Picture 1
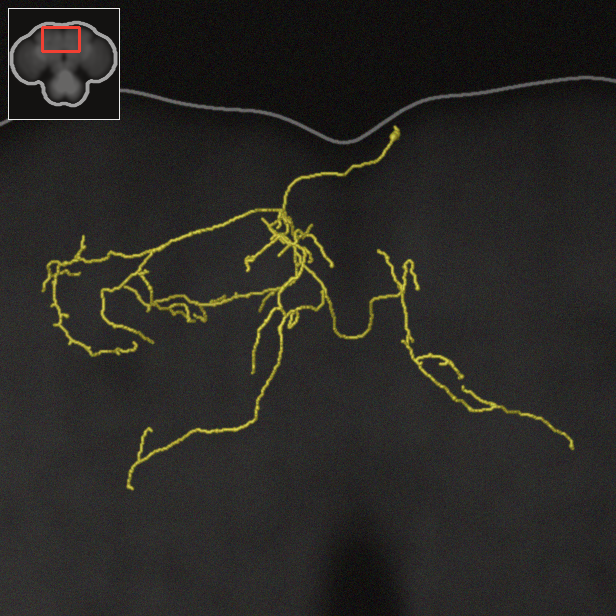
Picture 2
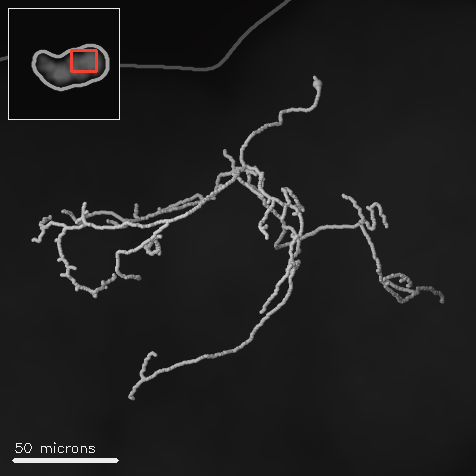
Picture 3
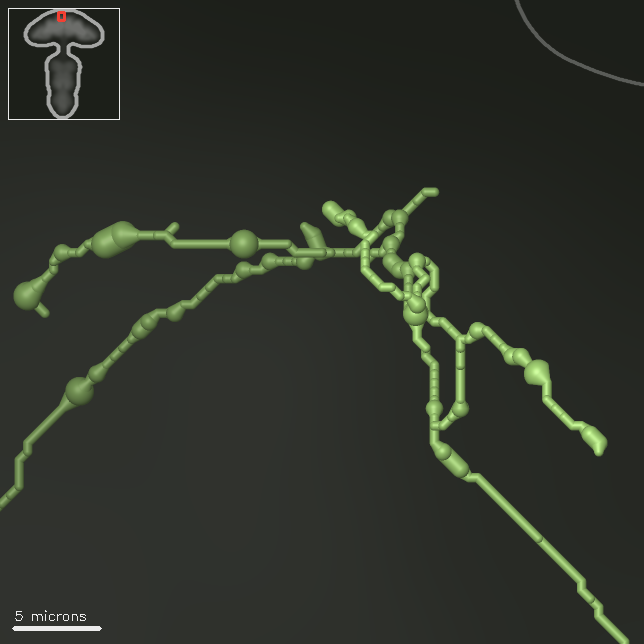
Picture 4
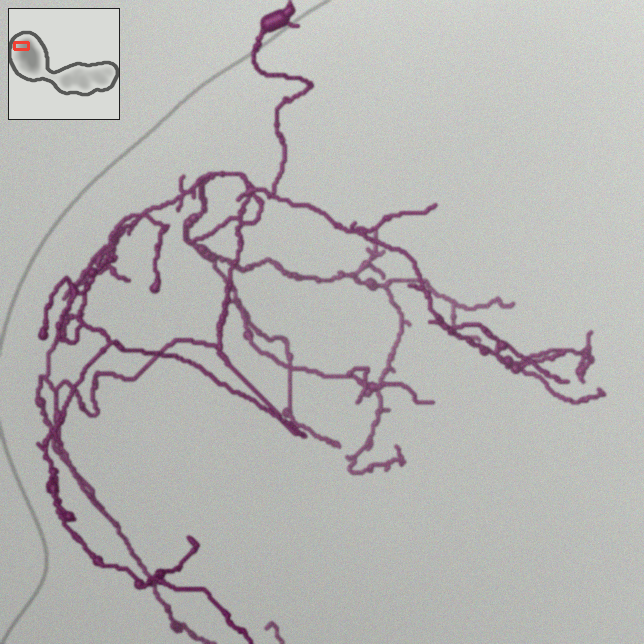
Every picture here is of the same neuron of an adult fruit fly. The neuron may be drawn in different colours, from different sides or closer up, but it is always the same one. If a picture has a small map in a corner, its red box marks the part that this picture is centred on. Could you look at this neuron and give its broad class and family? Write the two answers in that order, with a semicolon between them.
central-brain intrinsic neuron; hemilineage SMPad3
